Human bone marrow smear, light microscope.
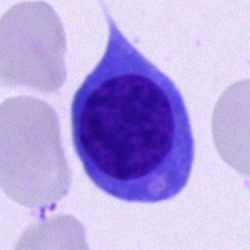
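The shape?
A teardrop, with the cytoplasm tapering into a tail at the top.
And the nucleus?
Off-centre to the left, so the cytoplasm rim is wider on the right and below.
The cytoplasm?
Deep, intense blue, with one small pale round spot at the lower right.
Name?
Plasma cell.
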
